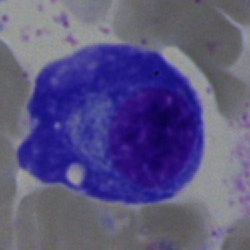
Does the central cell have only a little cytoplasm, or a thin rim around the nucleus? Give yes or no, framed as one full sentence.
No, the cytoplasm of this cell is abundant.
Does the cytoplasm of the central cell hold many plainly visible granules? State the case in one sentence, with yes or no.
No, visible granules are absent from the cytoplasm of this cell.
